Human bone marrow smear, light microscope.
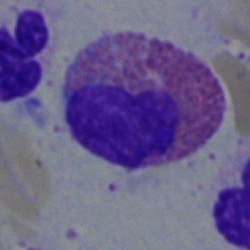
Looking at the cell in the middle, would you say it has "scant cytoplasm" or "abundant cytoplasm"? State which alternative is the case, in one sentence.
A wide area of cytoplasm encircles its nucleus.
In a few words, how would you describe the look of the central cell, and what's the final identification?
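An oval outline, smooth all round, is the first thing I notice. The nucleus has a notch in its upper edge, so it looks kidney-like, and it lies in the lower half of the cell. I can't make out any nucleoli. This is an eosinophil.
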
